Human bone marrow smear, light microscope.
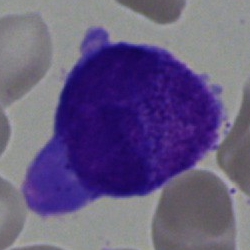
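Blast, shown with a large rounded bleb of cytoplasm bulging from its lower left. That bleb is a paler blue-violet than the nucleus. A second, far smaller knob sits on the upper left edge. Along the right margin, see tiny dark purple dots scattered.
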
